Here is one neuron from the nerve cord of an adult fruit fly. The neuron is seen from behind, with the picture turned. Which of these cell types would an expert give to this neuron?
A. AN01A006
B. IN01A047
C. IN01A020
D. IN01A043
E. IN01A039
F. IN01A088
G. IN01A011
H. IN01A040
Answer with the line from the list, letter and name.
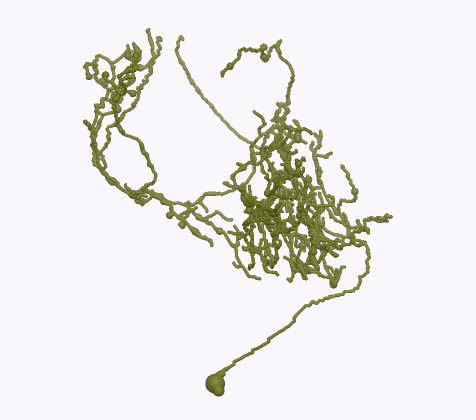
D. IN01A043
